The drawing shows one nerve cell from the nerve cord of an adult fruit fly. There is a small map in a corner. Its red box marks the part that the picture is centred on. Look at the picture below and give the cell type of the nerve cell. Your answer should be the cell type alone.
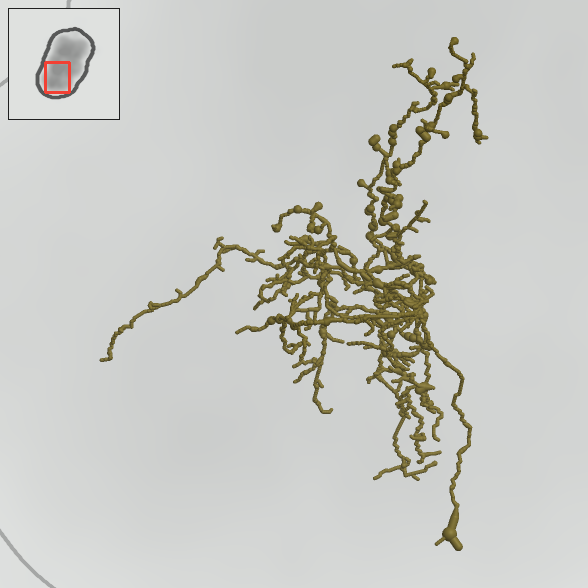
INXXX373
